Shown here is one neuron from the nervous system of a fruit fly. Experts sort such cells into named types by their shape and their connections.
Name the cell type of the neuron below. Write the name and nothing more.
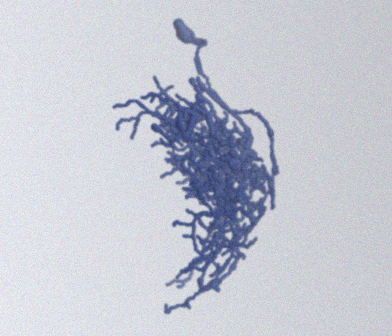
INXXX348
